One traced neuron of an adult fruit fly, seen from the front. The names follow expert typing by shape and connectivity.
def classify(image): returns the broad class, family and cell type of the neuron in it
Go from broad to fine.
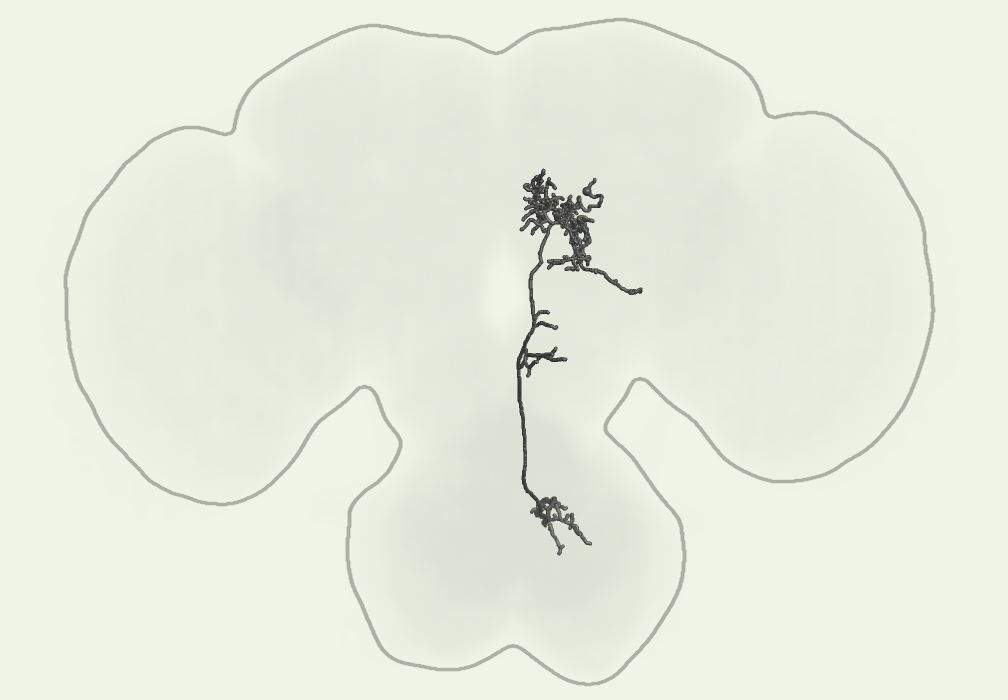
descending neuron; DNp; DNp41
